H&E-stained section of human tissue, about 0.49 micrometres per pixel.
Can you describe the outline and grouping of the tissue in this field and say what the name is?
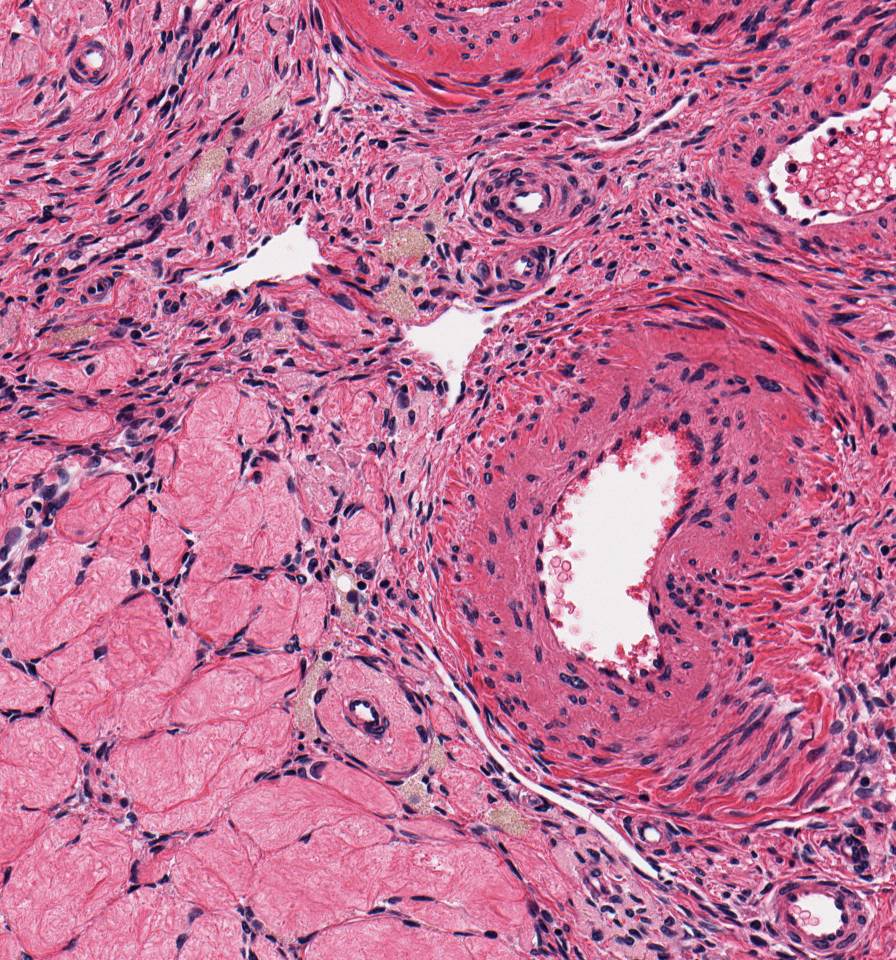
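Right centre: large vessel, thick smooth muscle wall in concentric layers. Lower left: pale pink polygonal bundles cut across, separated by thin septa with flattened nuclei. Stroma, mainly left and centre: scattered small clumps of golden-brown granular pigment. Upper right edge: vessel lumen crowded with red blood cells. Tissue: ovary.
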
